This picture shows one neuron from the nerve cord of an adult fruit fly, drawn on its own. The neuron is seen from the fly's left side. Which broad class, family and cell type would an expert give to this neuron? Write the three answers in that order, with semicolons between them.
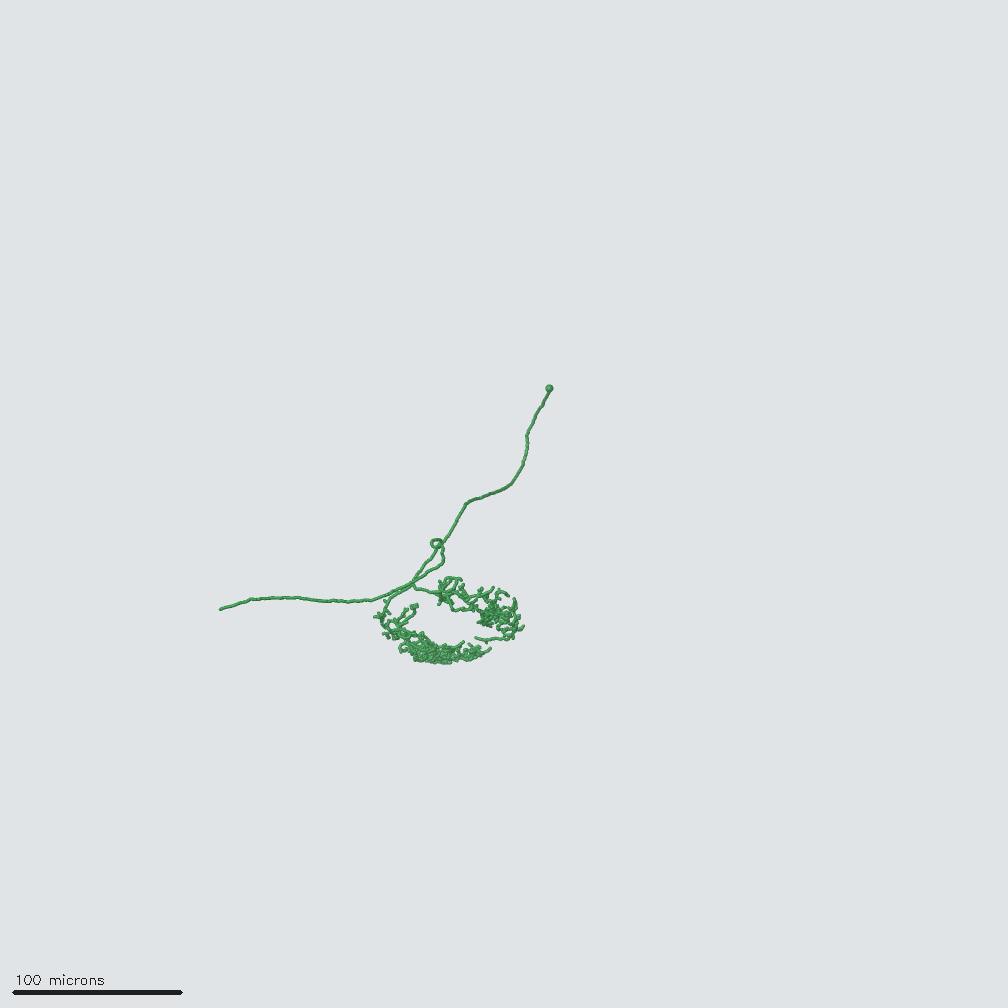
nerve-cord intrinsic neuron; hemilineage 23B; IN23B046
